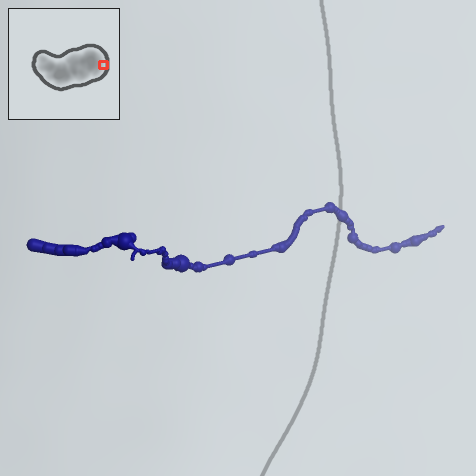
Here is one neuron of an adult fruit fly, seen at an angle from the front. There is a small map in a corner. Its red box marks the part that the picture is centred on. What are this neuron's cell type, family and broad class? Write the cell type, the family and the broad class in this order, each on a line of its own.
R8y
class visual
photoreceptor or other optic-lobe sensory neuron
